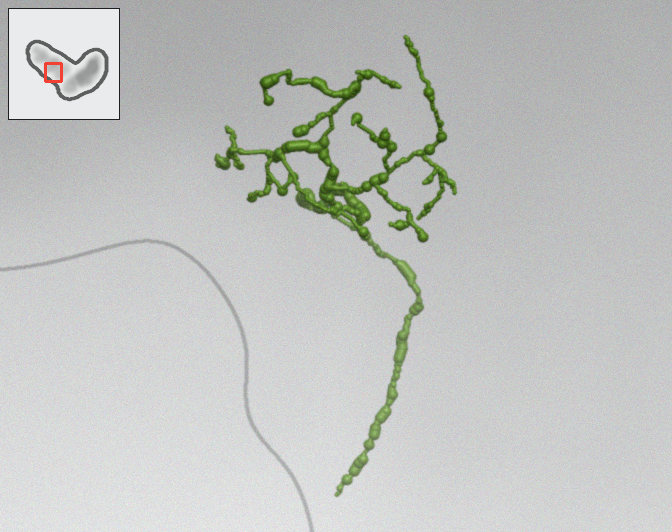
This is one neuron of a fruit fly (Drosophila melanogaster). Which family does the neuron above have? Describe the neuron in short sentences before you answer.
The drawing shows no cell body. As drawn here it is taller than it is wide. Its broad class is sensory neuron entering the nerve cord. Its family is called class mechanosensory tactile.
